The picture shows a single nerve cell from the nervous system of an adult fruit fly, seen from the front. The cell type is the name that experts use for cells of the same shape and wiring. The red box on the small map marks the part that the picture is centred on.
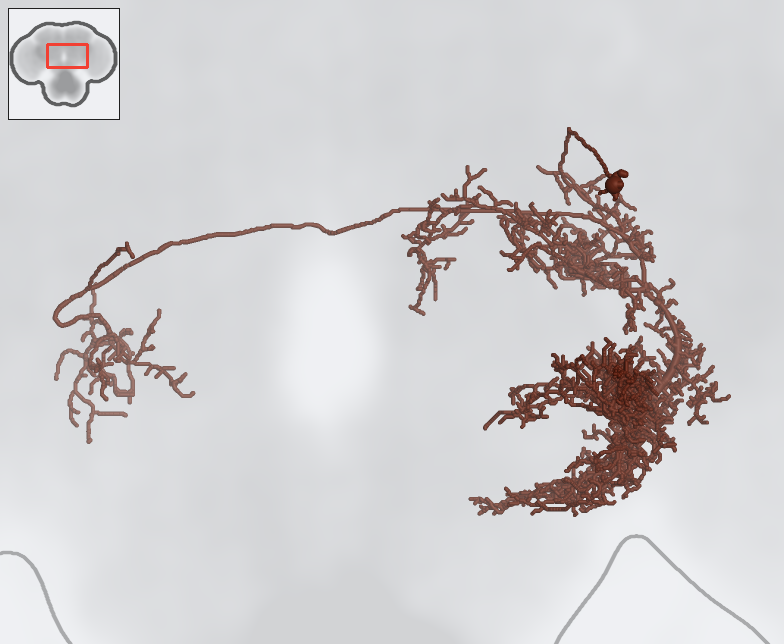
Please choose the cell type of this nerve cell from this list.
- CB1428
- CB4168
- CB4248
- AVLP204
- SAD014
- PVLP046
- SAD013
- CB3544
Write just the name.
SAD013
